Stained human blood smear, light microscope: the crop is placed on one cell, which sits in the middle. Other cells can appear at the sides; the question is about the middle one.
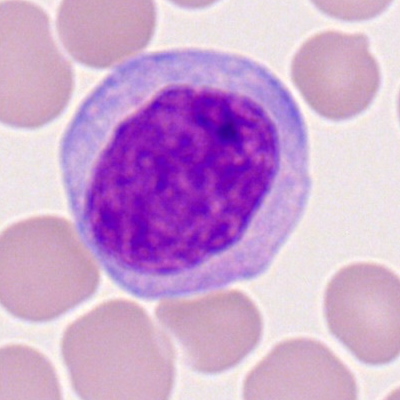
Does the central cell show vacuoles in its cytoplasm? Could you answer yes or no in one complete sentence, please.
No, no vacuoles can be seen in the cytoplasm of this cell.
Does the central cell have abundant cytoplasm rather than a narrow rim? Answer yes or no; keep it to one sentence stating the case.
No, its nucleus occupies most of the cell, with scant cytoplasm.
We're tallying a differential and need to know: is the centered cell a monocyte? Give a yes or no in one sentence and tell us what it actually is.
Yes, the cell at the center of the crop is a monocyte.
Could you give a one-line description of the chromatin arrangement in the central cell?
The chromatin within its nucleus forms coarse clumps.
